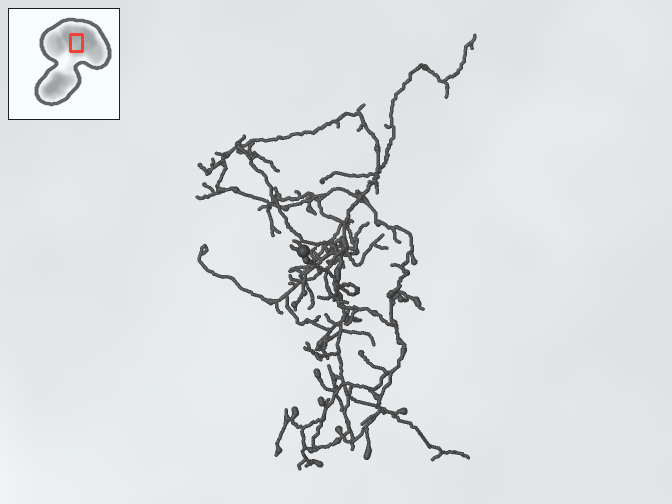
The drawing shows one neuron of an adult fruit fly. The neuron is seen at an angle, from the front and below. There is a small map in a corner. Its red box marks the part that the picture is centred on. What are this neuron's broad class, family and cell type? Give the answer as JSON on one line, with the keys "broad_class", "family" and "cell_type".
{"broad_class": "central-brain intrinsic neuron", "family": "hemilineage TRdl_b", "cell_type": "CB1985"}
